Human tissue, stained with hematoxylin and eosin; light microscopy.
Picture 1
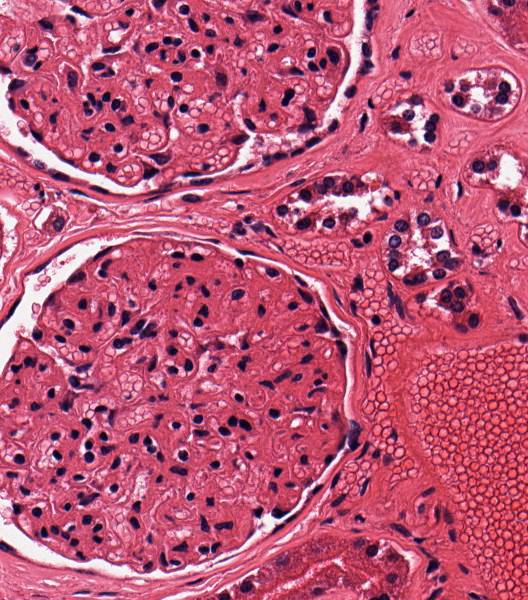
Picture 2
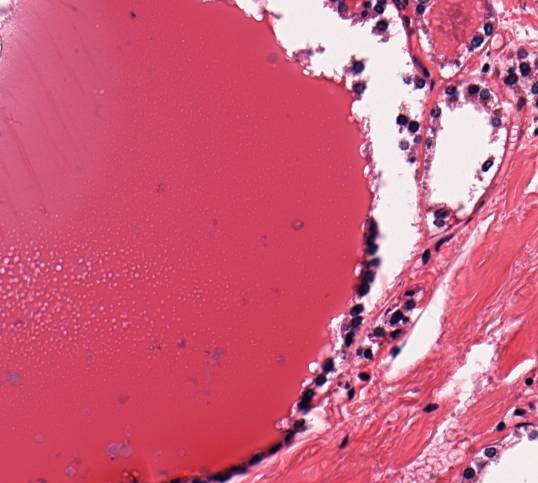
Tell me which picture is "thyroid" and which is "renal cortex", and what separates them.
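Let's start: picture 1 is renal cortex, and picture 2 is thyroid. In picture 1, two large rounded glomeruli fill most of the left half, at upper and lower left, their tufts crowded with evenly spread dark round nuclei. Picture 2 is dominated instead by one large colloid-filled follicle over the left and centre. Now compare linings: small tubules at upper right in picture 1 have cuboidal cells with dark round nuclei around pale open lumens, while the big follicle's right edge has a single layer of flattened cells with small, dark, densely stained nuclei. Smaller follicles with mostly empty white lumens sit at the upper right of picture 2.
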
